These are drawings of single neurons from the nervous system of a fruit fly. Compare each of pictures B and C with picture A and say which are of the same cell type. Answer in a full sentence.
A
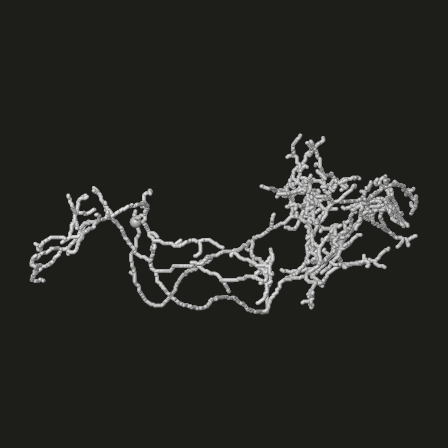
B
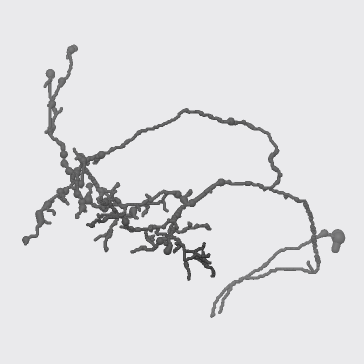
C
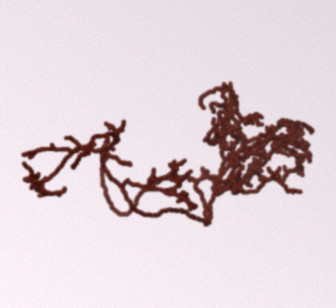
Picture C is of the same cell type.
